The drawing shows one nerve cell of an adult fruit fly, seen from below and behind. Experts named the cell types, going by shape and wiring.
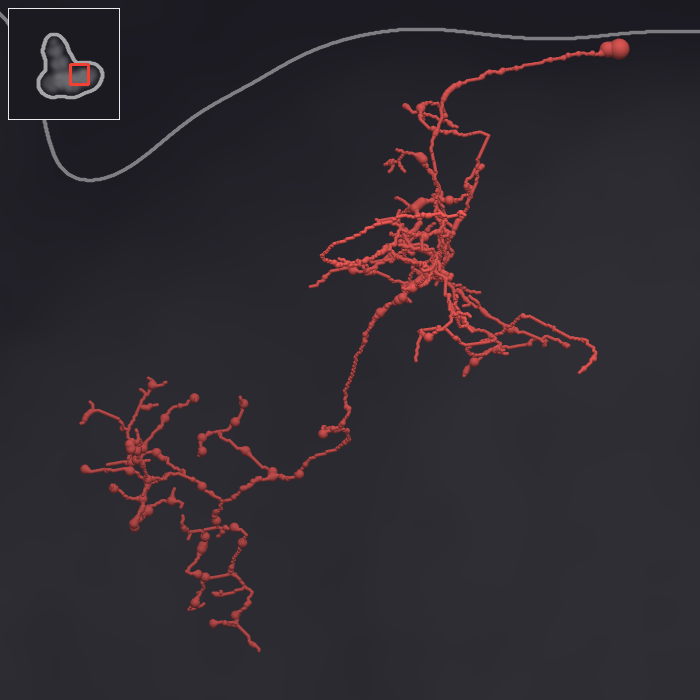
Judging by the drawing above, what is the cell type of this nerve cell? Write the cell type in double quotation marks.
"SMP283"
